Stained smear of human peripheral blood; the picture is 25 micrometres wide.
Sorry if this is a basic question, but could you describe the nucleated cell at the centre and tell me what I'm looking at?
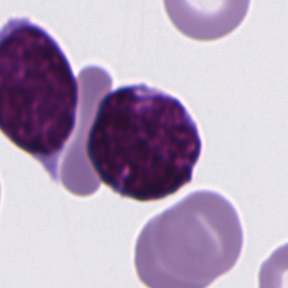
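A red cell lies just to the left, between this cell and another nucleated cell at the upper left edge. The nucleus is round in outline and about 10 micrometres across. Looking inside it, I can make out no nucleoli. Nor do I see any vacuoles in the cell. My name for it: myeloblast.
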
